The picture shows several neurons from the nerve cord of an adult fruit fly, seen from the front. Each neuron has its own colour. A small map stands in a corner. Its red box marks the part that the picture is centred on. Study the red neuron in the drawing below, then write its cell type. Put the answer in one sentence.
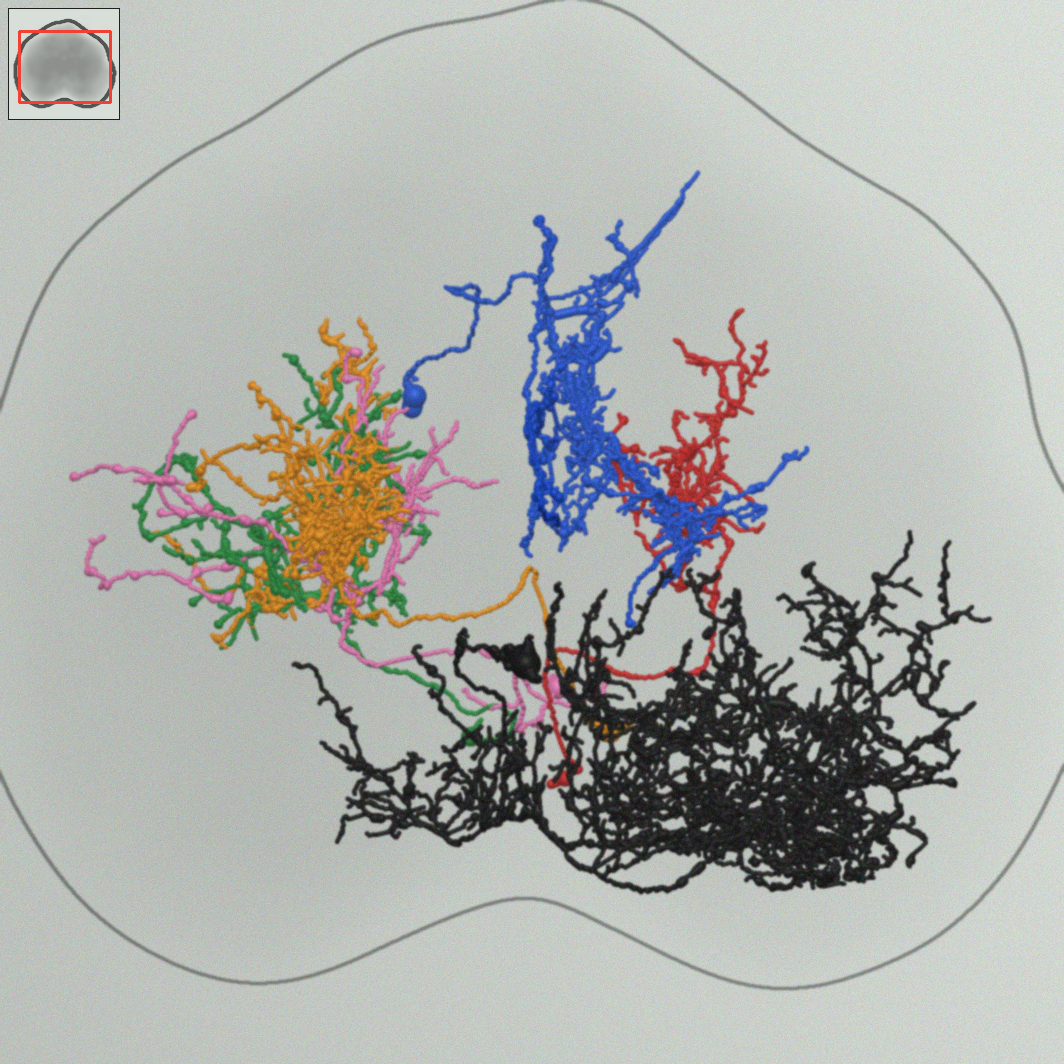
The cell type is IN14A057.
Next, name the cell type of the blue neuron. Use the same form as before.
The cell type is AN06B039.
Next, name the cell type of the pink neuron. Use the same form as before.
The cell type is IN14A065.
